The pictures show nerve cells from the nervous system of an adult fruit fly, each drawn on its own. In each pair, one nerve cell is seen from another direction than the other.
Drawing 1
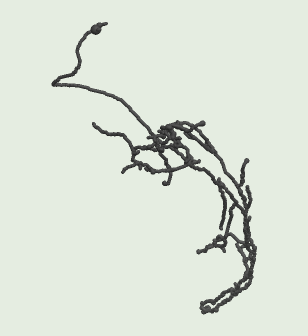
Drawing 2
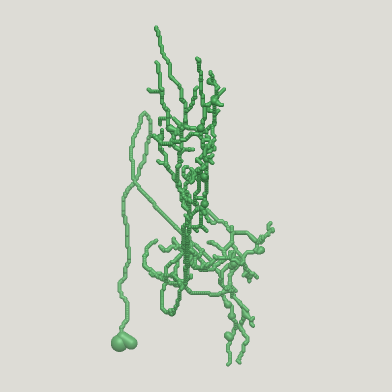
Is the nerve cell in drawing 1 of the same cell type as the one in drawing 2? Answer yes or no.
yes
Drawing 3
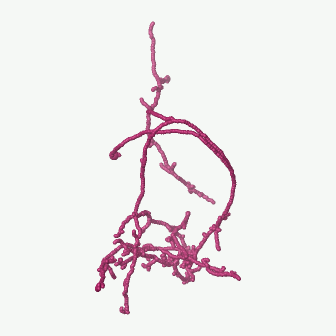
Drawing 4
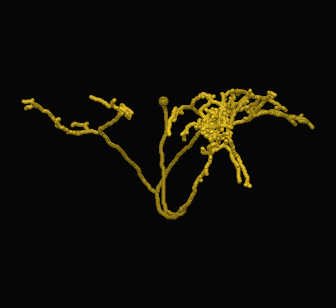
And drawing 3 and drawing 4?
yes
